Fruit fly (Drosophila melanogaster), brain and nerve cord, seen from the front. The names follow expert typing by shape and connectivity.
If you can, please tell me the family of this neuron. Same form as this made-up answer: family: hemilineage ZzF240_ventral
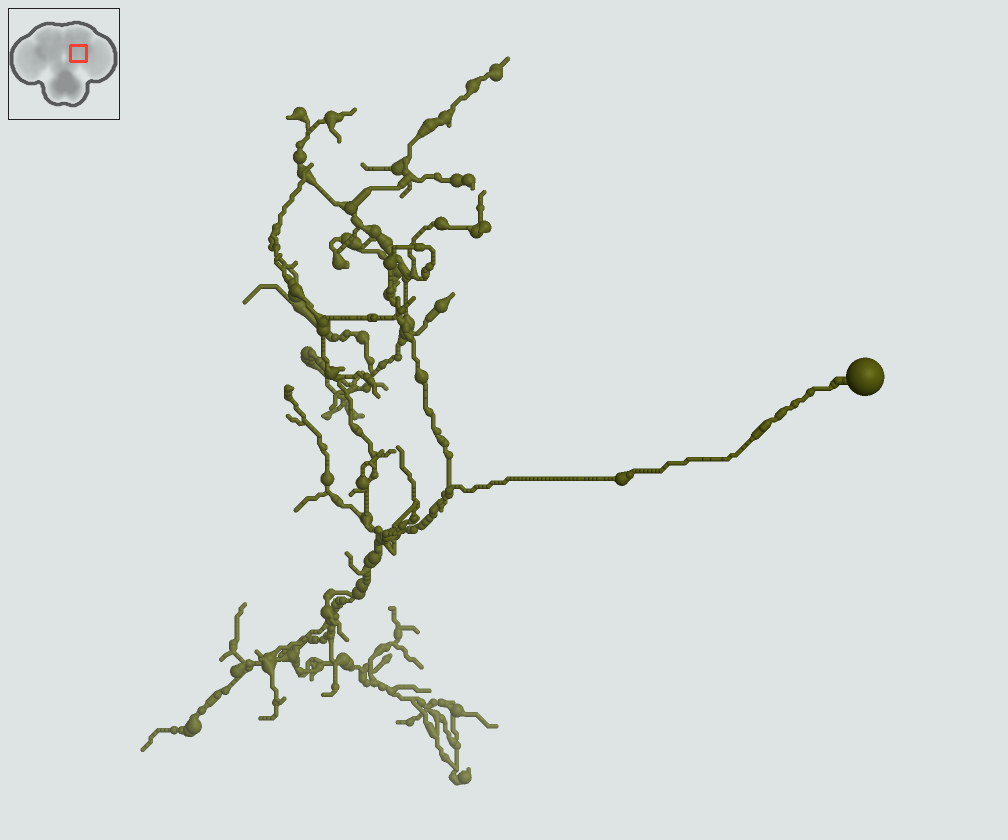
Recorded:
family: hemilineage LALa1_anterior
